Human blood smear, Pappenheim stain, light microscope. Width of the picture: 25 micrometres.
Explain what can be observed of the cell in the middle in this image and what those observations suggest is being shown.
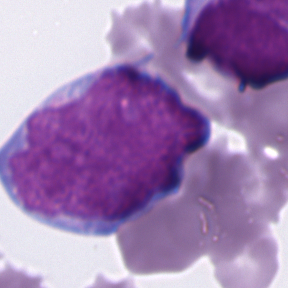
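Oval outline, tapering to a blunt point on the left. Nucleus occupies most of the cell; right margin irregular and notched. Cytoplasmic rim widest along the left and lower-left edge. No cytoplasmic granules. Myeloblast.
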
